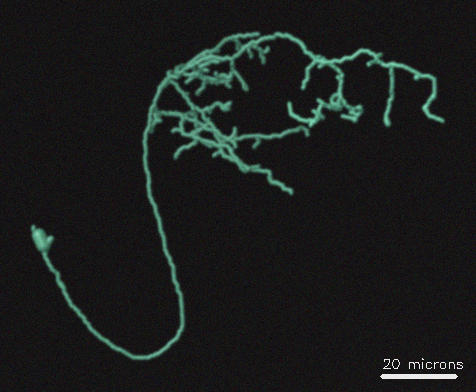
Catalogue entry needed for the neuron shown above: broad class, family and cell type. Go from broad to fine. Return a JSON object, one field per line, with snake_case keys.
{
 "broad_class": "central-brain intrinsic neuron",
 "family": "hemilineage VPNl&d1_dorsal",
 "cell_type": "CB1909"
}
